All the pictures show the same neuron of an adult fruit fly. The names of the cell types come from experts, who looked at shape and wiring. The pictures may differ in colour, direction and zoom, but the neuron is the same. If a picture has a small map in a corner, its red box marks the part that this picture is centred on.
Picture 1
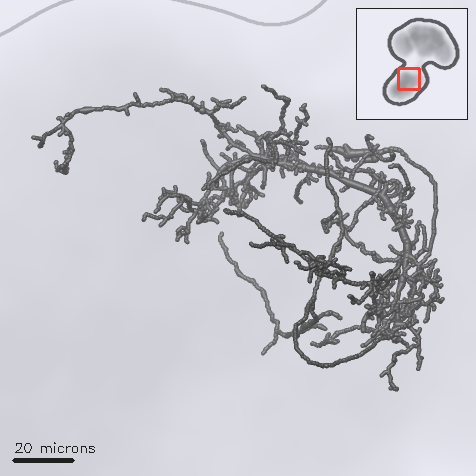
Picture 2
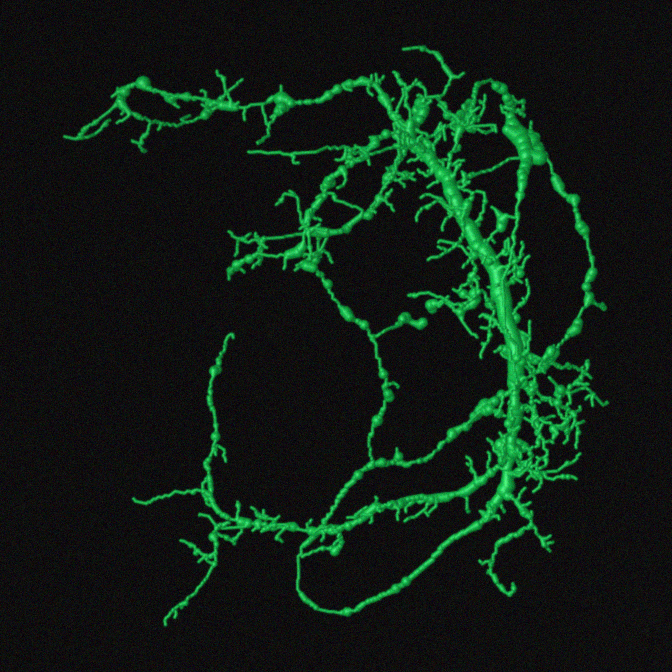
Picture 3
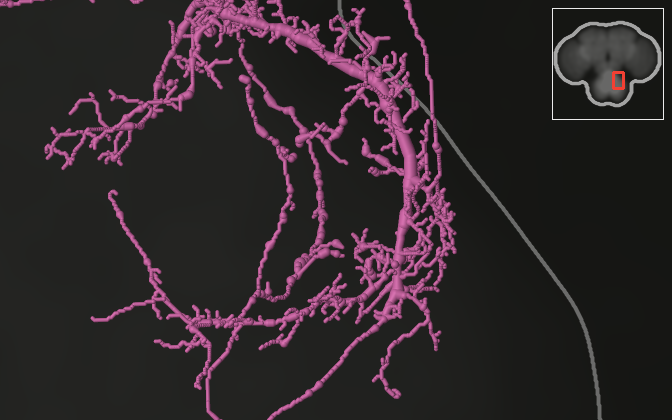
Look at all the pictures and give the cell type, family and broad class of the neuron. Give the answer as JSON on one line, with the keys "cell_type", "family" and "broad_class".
{"cell_type": "dMS2", "family": "hemilineage 17A", "broad_class": "nerve-cord intrinsic neuron"}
